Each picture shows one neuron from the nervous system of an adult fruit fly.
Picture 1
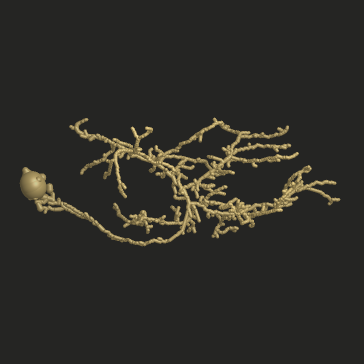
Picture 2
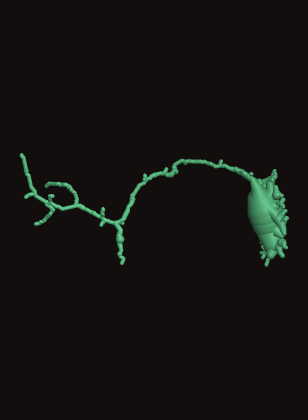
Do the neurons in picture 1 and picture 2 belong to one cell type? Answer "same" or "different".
same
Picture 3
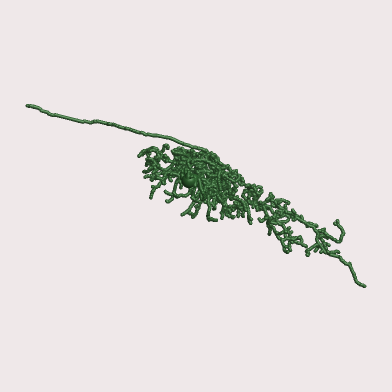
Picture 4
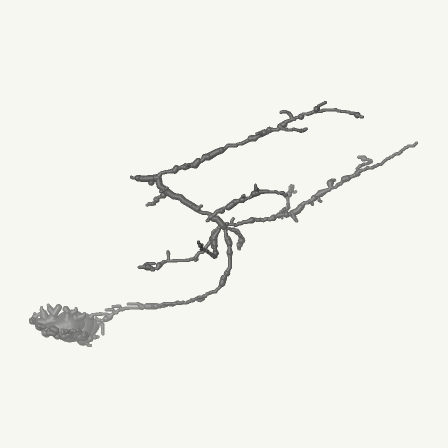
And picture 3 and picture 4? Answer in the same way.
different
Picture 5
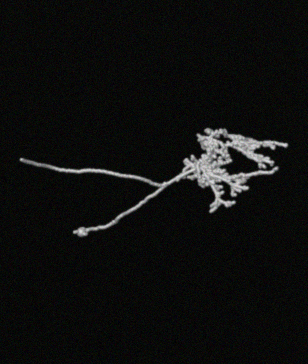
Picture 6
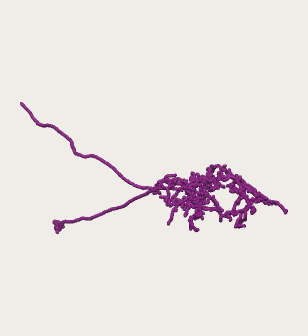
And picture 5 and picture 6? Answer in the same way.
same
